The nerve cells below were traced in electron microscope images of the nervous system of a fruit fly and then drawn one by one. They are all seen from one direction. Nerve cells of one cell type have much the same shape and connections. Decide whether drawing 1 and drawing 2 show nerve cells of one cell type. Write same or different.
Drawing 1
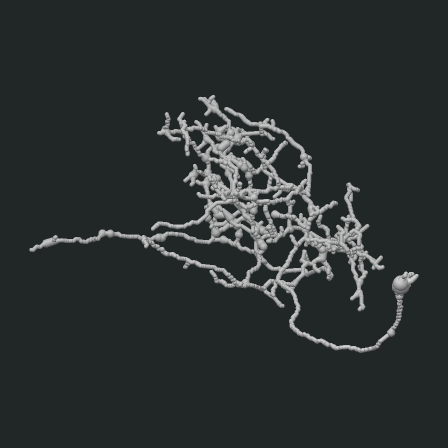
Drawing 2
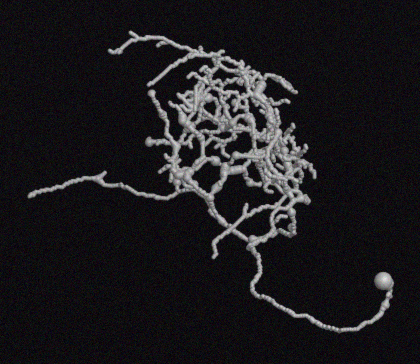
different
